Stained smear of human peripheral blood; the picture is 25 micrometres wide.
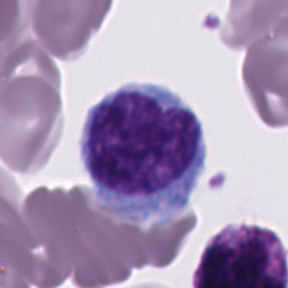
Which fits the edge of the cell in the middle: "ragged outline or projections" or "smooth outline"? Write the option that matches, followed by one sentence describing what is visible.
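Smooth outline. The cell has a smooth, rounded outline with no surface projections.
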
